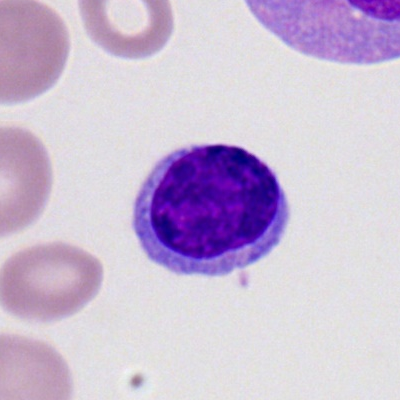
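Lymphocyte, centred in this stained human blood smear. Working through it in turn: the outline is roundish with a smooth edge, and the chromatin is dense, dark purple and coarsely clumped. No nucleoli can be seen. A scant rim of pale lilac-blue cytoplasm surrounds the nucleus, widest at the lower left.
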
